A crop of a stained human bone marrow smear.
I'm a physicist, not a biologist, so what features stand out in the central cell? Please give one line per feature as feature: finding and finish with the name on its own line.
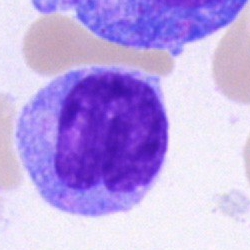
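Nucleus shape: bean-like, notched in its lower edge
Nucleus position: off-centre, toward the right
Chromatin: dark purple, coarsely clumped, paler patches between clumps
Cytoplasm: fine, faint pinkish-lilac granules
Cell type: monocyte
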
